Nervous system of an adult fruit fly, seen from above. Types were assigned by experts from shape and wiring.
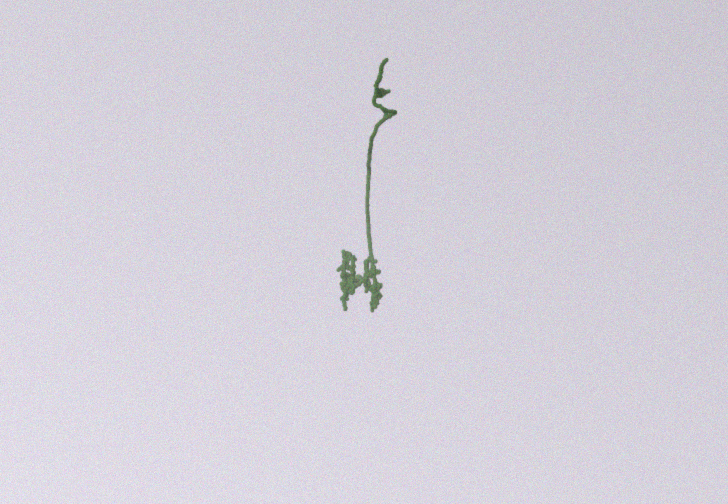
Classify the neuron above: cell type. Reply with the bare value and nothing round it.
AN06B057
